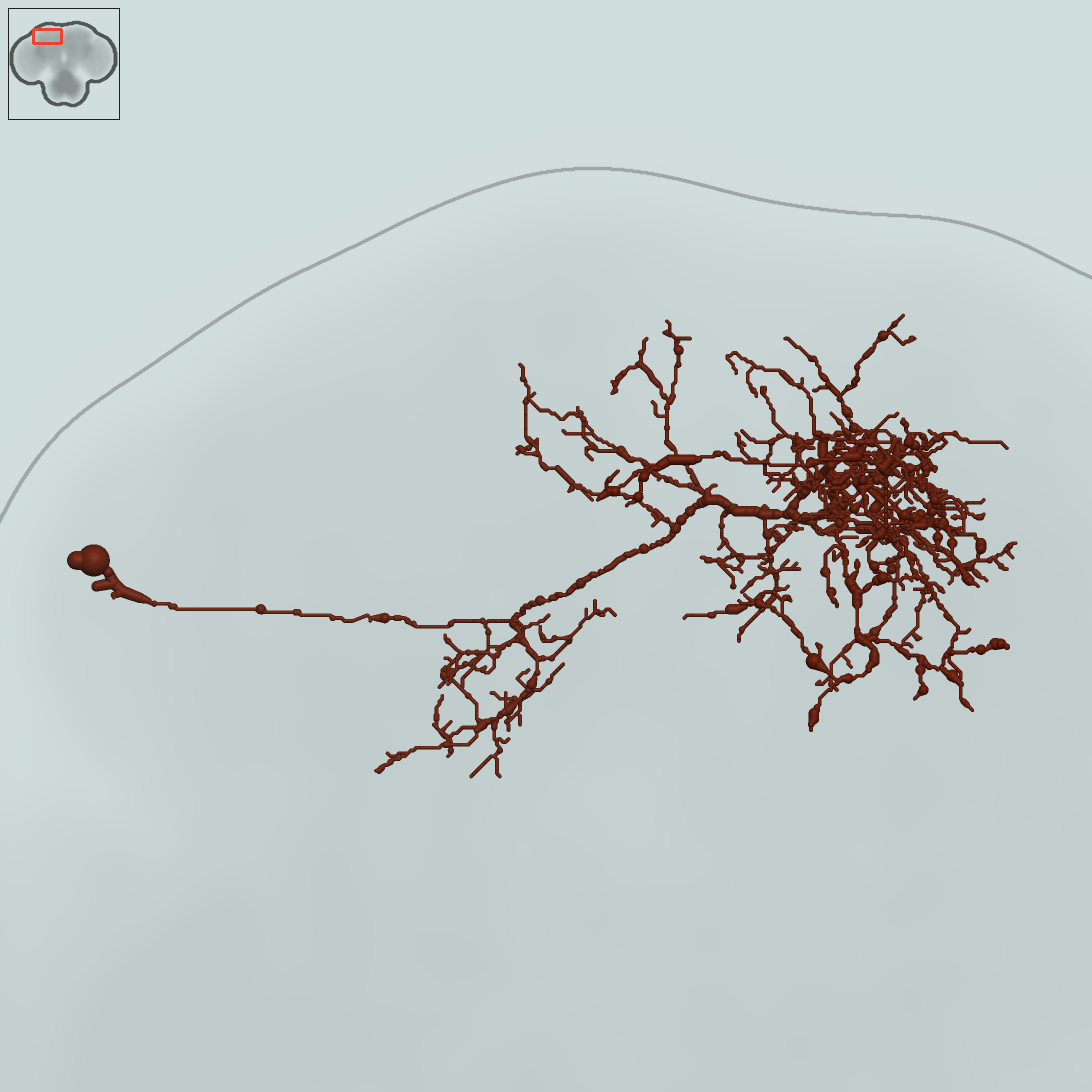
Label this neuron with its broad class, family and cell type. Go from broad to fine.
central-brain intrinsic neuron; hemilineage DL2_dorsal; SMP189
